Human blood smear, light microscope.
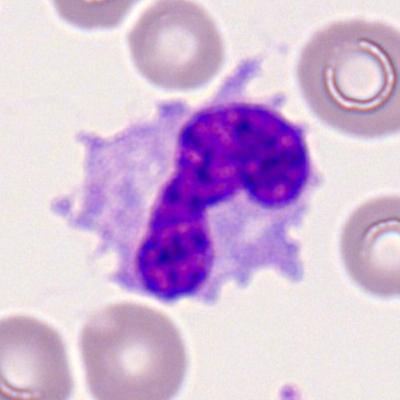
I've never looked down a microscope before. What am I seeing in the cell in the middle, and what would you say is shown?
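Along the edge I notice many short spiky projections, making the outline irregular. The chromatin appears dark purple, mottled and clumped. In the pale greyish lavender cytoplasm I can't make out any distinct coarse granules. This one is a monocyte.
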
